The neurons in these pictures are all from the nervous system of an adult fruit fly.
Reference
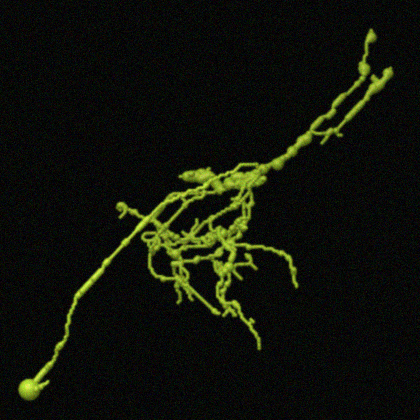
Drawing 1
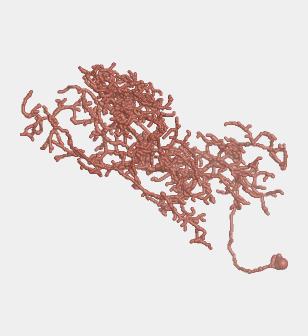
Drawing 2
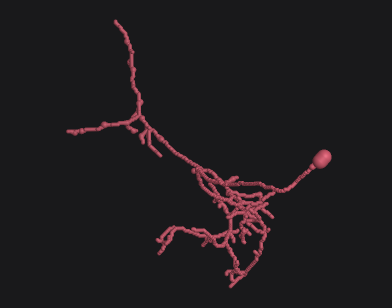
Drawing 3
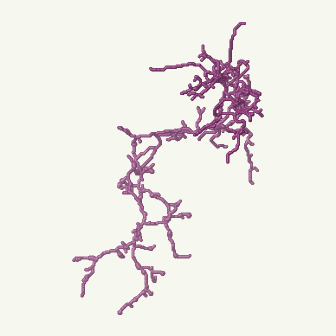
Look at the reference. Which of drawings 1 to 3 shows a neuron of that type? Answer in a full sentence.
Drawing 2 shows a neuron of the same cell type.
